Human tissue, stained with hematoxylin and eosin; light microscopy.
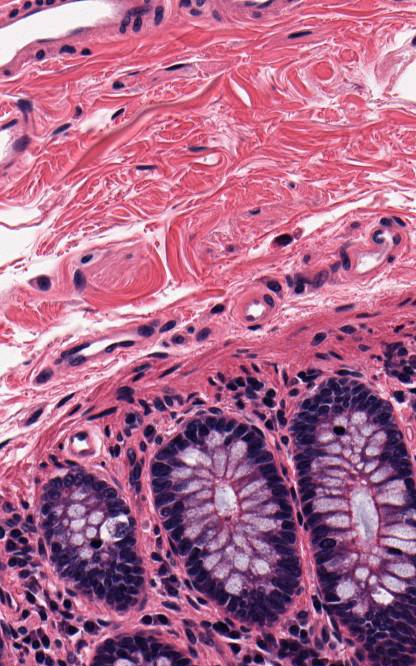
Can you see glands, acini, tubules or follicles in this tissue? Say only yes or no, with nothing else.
Yes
